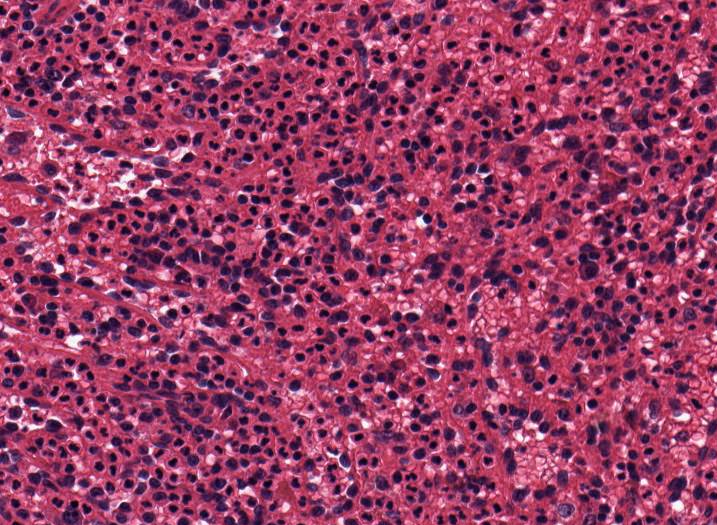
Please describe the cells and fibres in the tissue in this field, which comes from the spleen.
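Diffuse solid sheet of cells filling field; no glands, no lobules. Nuclei mostly round, dark, fairly uniform in size. Many cells with pale to clear cytoplasm and crisp borders, clearest in right half. Pink elongated fibrillary strands run diagonally through upper left.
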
